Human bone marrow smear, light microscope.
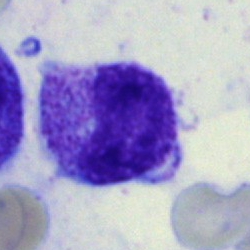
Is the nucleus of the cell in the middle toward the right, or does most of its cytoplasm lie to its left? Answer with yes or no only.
Yes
